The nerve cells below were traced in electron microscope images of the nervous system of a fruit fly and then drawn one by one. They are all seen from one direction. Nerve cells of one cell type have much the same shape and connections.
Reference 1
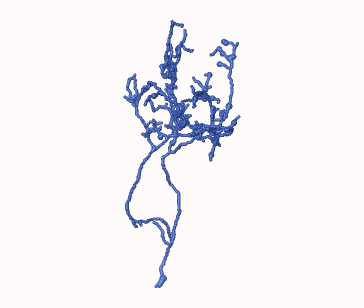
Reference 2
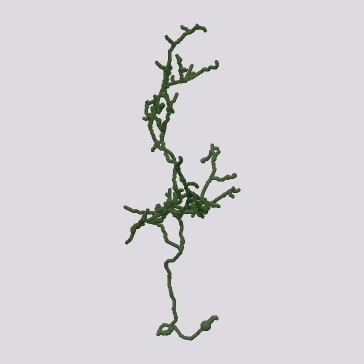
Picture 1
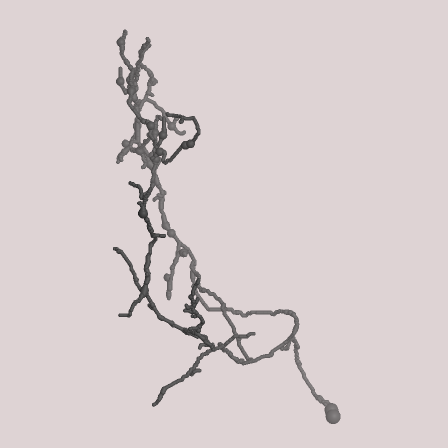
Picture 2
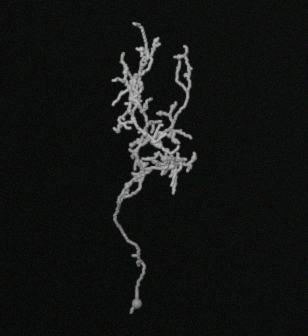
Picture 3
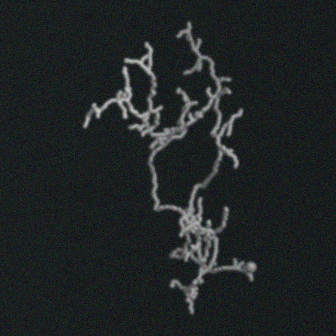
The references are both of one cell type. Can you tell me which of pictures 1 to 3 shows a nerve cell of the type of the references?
Picture 2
